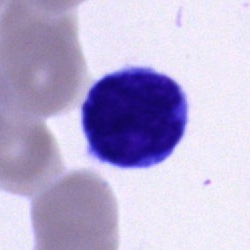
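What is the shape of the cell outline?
Roughly round.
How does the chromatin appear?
Dense, staining deep blue-purple, with a coarse, mottled texture.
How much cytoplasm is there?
So scant that it is barely visible around the nucleus; no granules are visible in the cell.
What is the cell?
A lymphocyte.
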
